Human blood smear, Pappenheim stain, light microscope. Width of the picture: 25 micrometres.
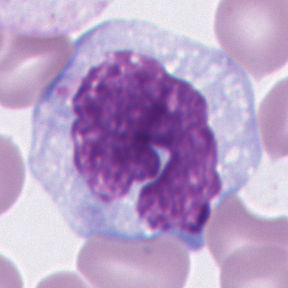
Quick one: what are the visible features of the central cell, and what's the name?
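The outline is smooth and roughly rounded, a few sides flattened. One continuous nucleus, not split into lobes, sits near the middle with cytoplasm on every side. The chromatin strikes me as loose and lacy rather than packed into dense dark blocks. This is a monocyte.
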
